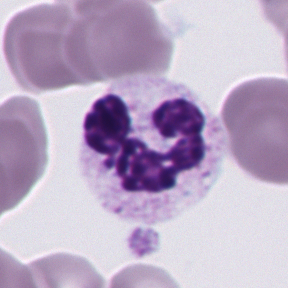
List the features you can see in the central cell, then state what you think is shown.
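The outline is round and smooth. Its lobes lie in a horseshoe curve that opens upward. Fine lilac granules are spread evenly through the cytoplasm, and no vacuoles are present. The cell is a segmented neutrophil.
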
